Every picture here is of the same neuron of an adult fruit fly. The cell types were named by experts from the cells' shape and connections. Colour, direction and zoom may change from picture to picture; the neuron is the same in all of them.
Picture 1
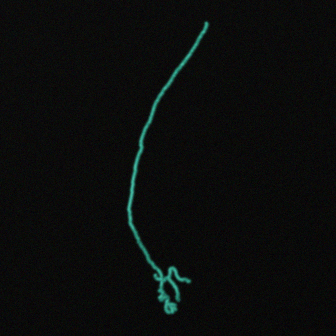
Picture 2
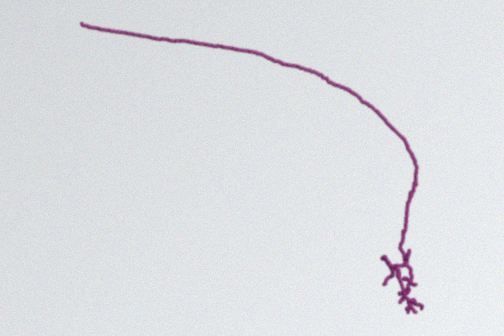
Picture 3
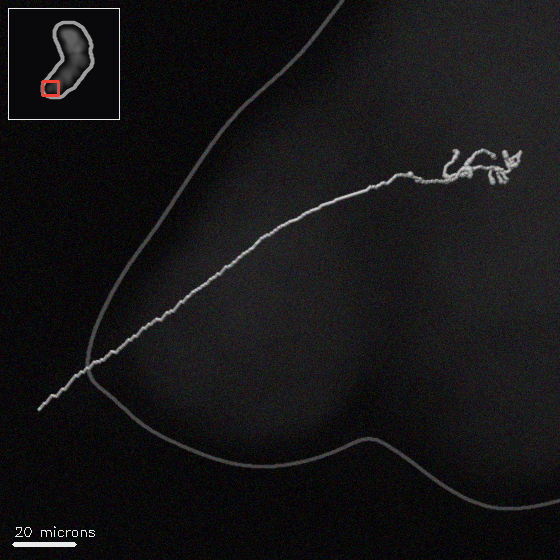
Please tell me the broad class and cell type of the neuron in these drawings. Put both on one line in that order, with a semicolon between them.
sensory neuron entering the nerve cord; SNxx14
